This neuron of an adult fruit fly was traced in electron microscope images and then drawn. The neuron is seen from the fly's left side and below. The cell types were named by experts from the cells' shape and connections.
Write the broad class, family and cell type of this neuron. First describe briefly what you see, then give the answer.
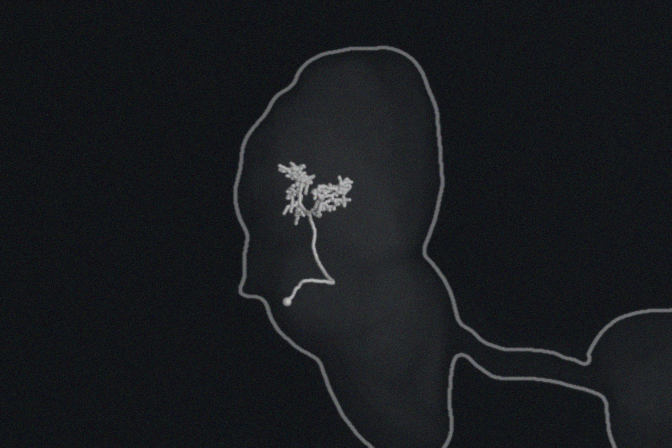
In this view it is taller than it is wide. This is a central-brain intrinsic neuron. The family is hemilineage LALv1_dorsal. The cell type is FB2C.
